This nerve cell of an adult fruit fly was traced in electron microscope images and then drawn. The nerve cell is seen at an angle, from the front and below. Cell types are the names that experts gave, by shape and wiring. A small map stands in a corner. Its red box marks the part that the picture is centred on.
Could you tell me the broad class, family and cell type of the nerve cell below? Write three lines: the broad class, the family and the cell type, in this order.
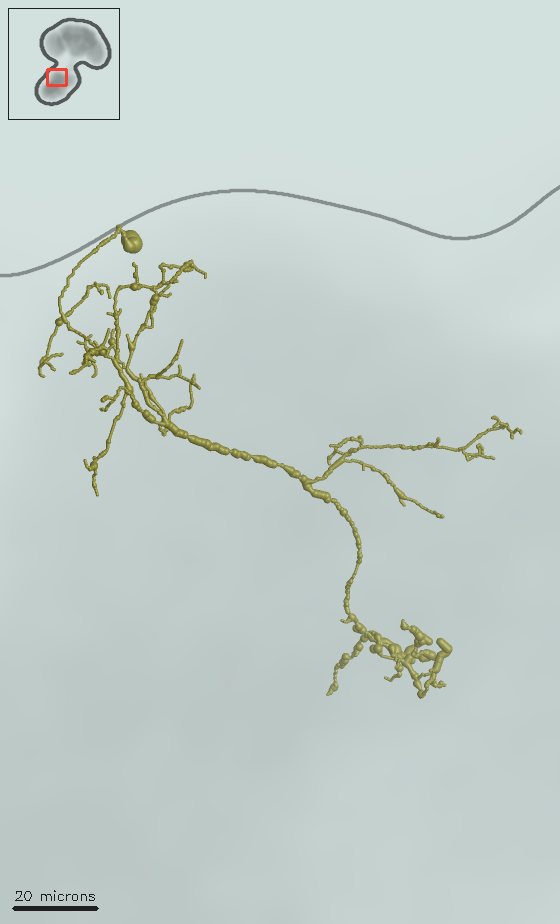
nerve-cord intrinsic neuron
hemilineage 19A
IN19A069_c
